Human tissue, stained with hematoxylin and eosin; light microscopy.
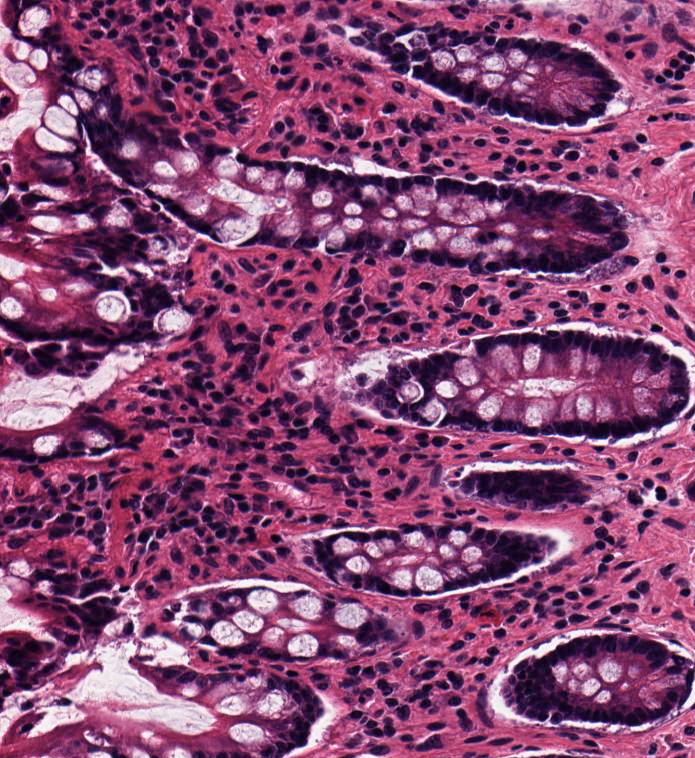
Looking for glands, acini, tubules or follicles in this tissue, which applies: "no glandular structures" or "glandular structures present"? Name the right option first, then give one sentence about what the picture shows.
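Glandular structures present. The glands are lined by a single layer of columnar epithelium containing many goblet cells with pale mucin vacuoles.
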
